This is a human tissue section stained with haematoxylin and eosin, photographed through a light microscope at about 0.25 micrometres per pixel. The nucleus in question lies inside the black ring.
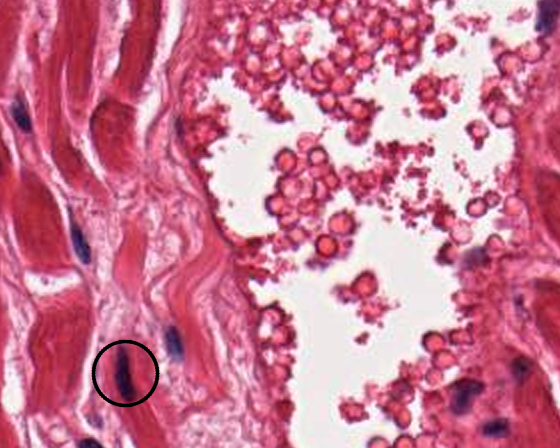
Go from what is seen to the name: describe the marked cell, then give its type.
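The nucleus is elongated and rod-like, and it stains dark purple fairly evenly throughout. The nucleus lies inside the pink cytoplasm, with its long axis running along the length of the fibre. The cytoplasm is deep pink and shows faint streaks running lengthwise. The cell forms part of a band of wavy, roughly parallel pink fibres, separated by pale, loosely textured spaces. The marked cell is a cardiomyocyte.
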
